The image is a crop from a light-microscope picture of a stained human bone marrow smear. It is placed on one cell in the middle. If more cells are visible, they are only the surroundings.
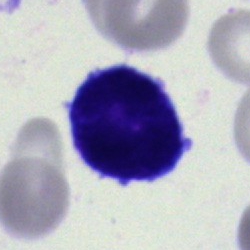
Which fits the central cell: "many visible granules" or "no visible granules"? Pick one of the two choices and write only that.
No visible granules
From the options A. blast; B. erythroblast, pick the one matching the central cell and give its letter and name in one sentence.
According to option A, which is correct, the cell in the middle is a blast.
